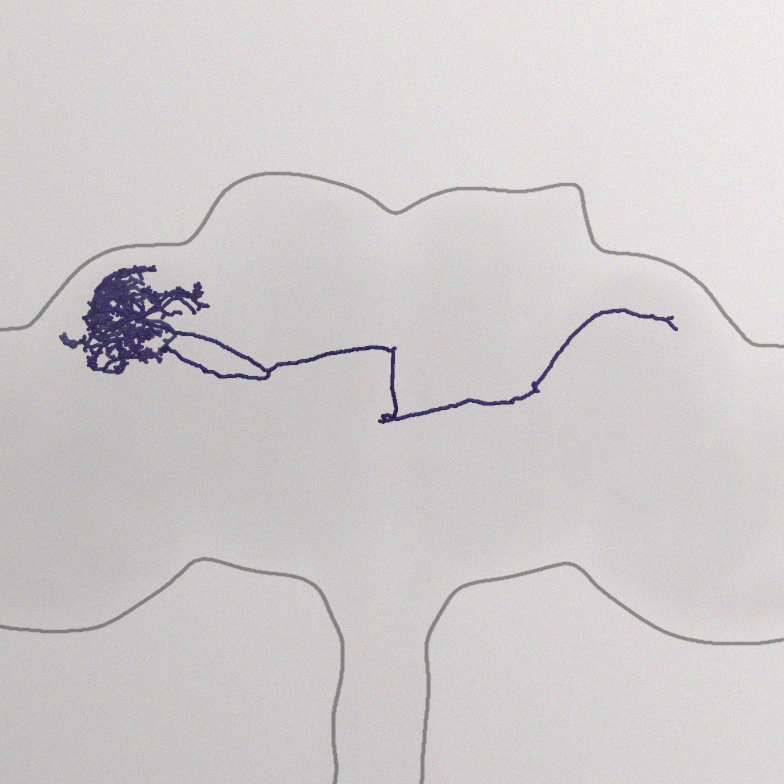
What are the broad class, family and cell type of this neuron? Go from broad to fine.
central-brain intrinsic neuron; hemilineage VLPl&p2_lateral; AVLP115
